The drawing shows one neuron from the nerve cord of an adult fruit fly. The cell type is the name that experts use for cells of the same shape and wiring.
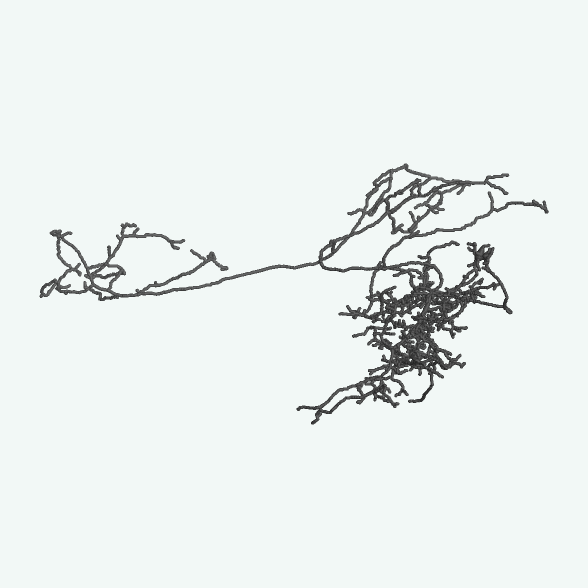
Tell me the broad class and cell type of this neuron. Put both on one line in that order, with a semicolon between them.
nerve-cord intrinsic neuron; INXXX107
